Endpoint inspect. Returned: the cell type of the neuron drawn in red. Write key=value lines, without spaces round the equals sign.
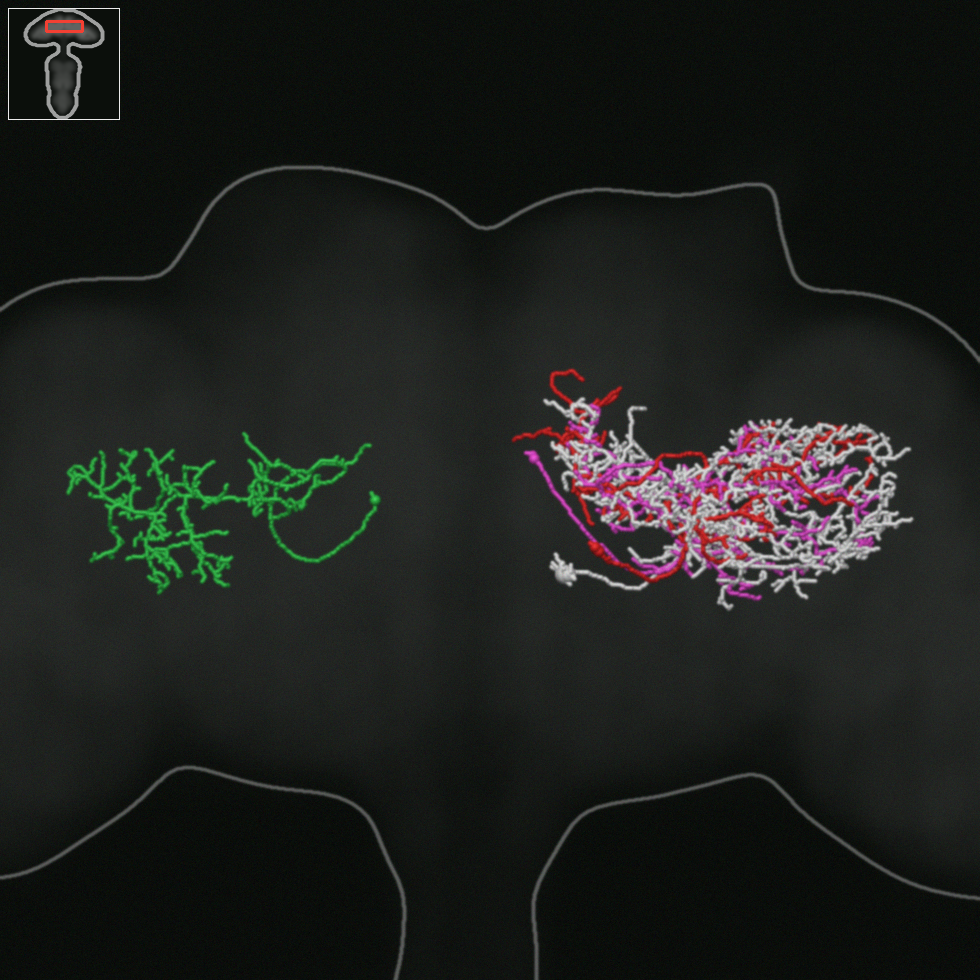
cell_type=CB2479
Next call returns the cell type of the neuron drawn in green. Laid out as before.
cell_type=CB4110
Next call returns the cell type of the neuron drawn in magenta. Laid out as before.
cell_type=CB2592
